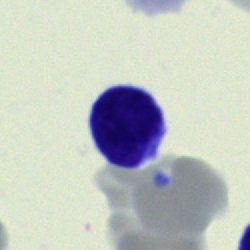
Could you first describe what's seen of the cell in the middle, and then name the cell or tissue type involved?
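Round in shape, the cell has a mostly smooth outline. Its nucleus stains a dense, deep purple-blue throughout. Almost no cytoplasm is visible around the nucleus, and no granules are seen in the cell. The cell is a lymphocyte.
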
